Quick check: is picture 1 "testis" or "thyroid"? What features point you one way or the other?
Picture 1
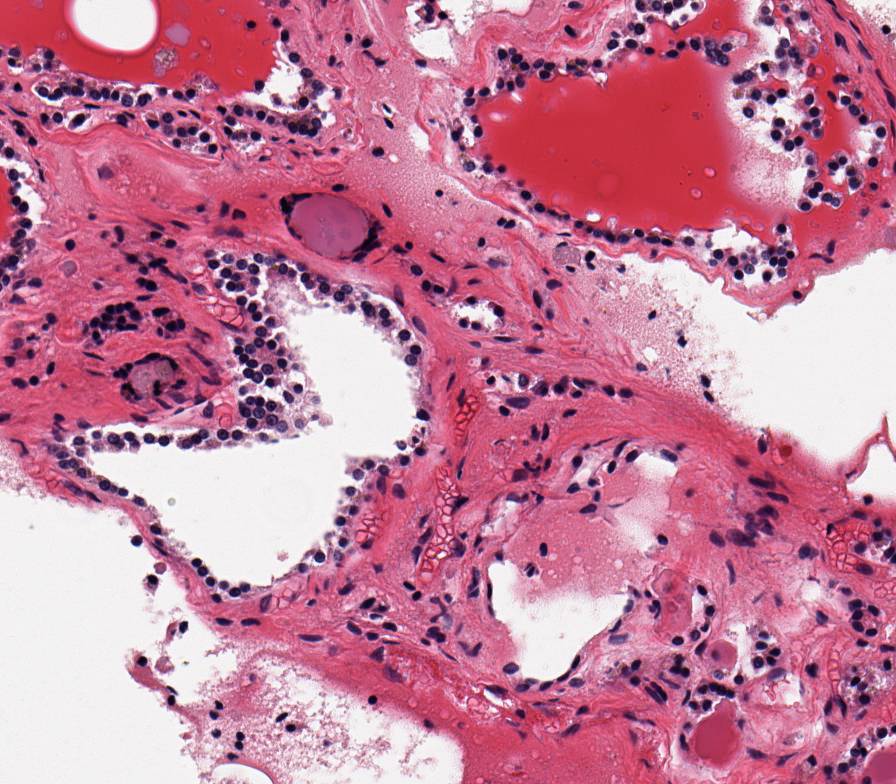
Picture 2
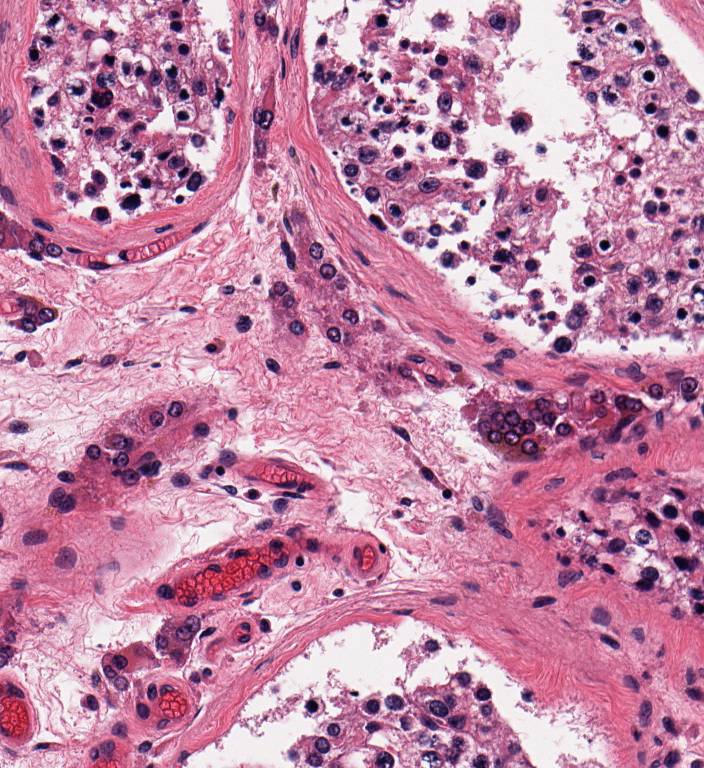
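Thyroid is picture 1, testis picture 2. Picture 1 has rounded, irregular spaces separated by pink stroma and lined by small cells with small, round, uniformly dark nuclei; the large space left of centre, lined by a single cell layer, is largely empty. Picture 2 has parts of rounded tubules at top left, top right, right edge and bottom, around central loose, pale pink, wispy-fibrillar interstitium. There, polygonal cells with round nuclei and abundant pink cytoplasm cluster at left and lower left, and a cluster with golden-brown granular cytoplasm sits just right of centre.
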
